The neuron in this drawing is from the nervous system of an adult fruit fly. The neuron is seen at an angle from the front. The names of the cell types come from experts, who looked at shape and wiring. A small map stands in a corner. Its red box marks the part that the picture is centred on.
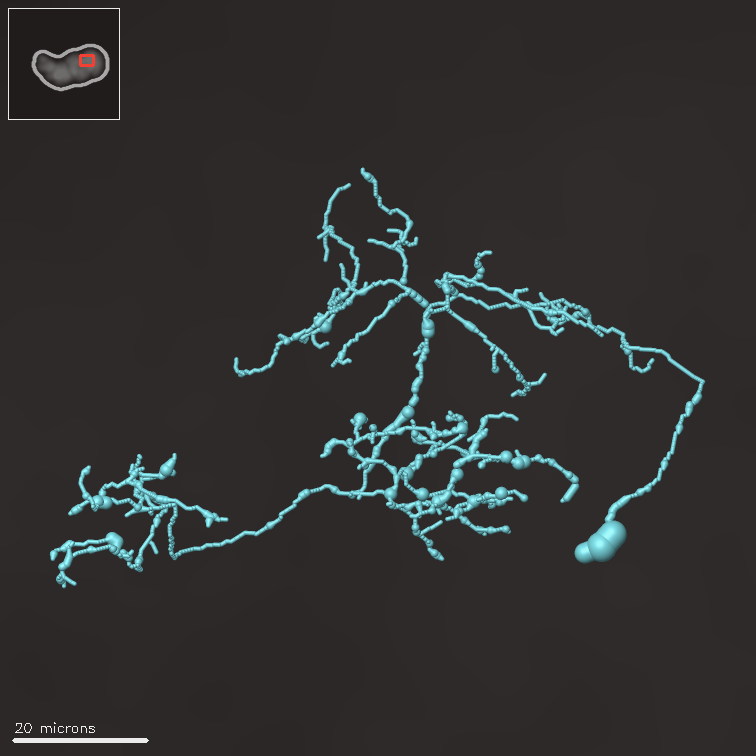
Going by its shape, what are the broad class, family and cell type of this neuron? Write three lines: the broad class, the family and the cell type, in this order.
central-brain intrinsic neuron
class DAN
PAM08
